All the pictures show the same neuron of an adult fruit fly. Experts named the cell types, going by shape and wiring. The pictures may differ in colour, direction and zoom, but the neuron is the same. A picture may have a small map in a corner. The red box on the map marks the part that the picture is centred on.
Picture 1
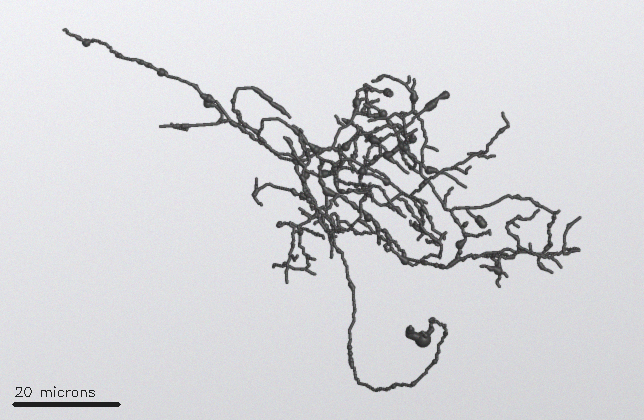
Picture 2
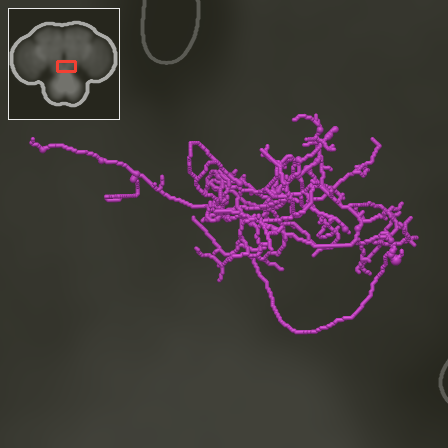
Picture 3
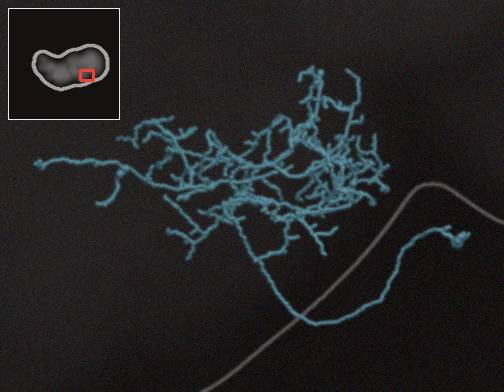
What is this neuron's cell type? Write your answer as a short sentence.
The cell type is GNG255.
